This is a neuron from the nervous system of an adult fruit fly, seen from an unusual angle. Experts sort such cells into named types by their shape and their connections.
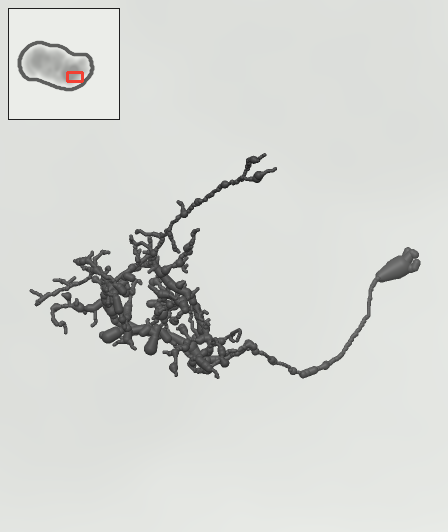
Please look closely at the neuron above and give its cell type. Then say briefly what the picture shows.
It is of cell type IN09A017. It is a nerve-cord intrinsic neuron. The cell body is on the right of the picture. Dozens of branch ends can be seen.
